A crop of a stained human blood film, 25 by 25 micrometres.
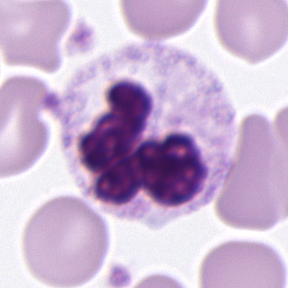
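Segmented neutrophil, peripheral blood smear. Outline roughly round and smooth. Chromatin dark purple, coarsely clumped. Cytoplasm plentiful, pale pinkish-lilac, filled with many fine lilac granules.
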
